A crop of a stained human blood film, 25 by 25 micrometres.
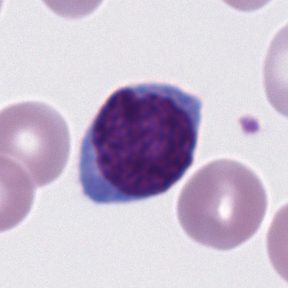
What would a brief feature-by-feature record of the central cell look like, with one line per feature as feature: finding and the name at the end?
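Outline: irregular, somewhat angular rather than smoothly round
Cell size: about 13 by 10 micrometres
Compared with red cell: about 1.5 times as wide as a red cell lying whole in the picture
Nucleus: round in outline, about 9 micrometres across
Nuclear share: about 70% of the cell's area
Chromatin: dark purple, coarsely clumped
Cytoplasm: blue, no visible granules, widest at the lower left
Name: typical lymphocyte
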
